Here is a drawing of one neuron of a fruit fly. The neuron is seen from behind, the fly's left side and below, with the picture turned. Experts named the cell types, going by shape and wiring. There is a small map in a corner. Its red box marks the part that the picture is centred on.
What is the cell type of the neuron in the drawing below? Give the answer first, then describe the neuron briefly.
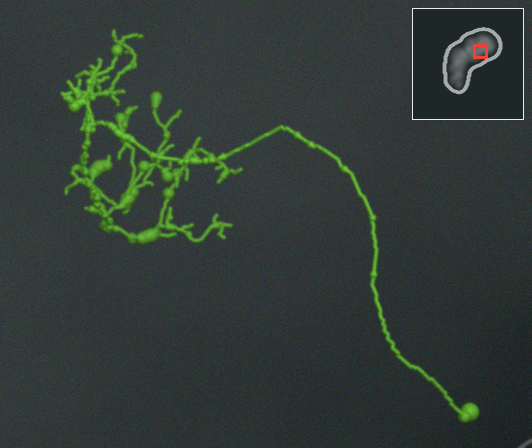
The cell type is vDeltaH. This is a central-brain intrinsic neuron. The cell body can be seen at the lower right of the picture. Dozens of branch ends can be seen.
